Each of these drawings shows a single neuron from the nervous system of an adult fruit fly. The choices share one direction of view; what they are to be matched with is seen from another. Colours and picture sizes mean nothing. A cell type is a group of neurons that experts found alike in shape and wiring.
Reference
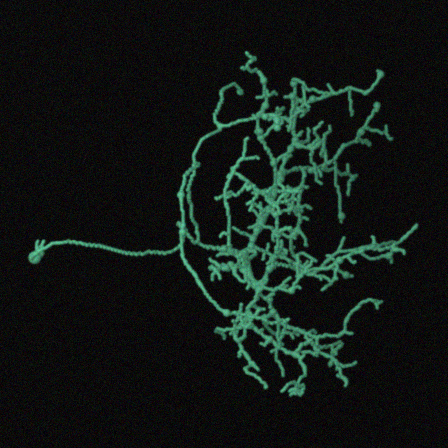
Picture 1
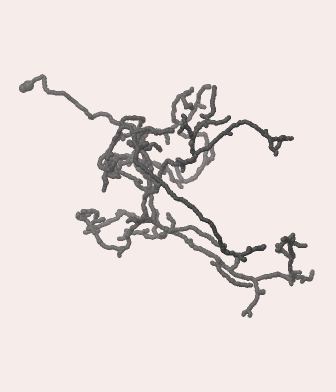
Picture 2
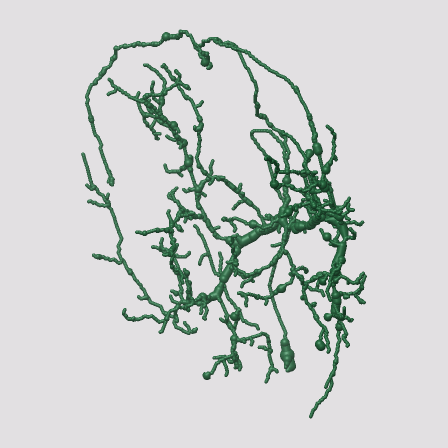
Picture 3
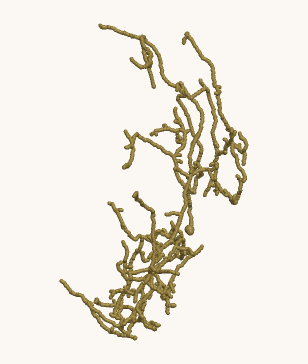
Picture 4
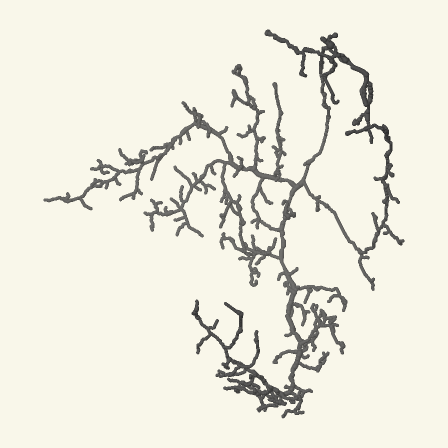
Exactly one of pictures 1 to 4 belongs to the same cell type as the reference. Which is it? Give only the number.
2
